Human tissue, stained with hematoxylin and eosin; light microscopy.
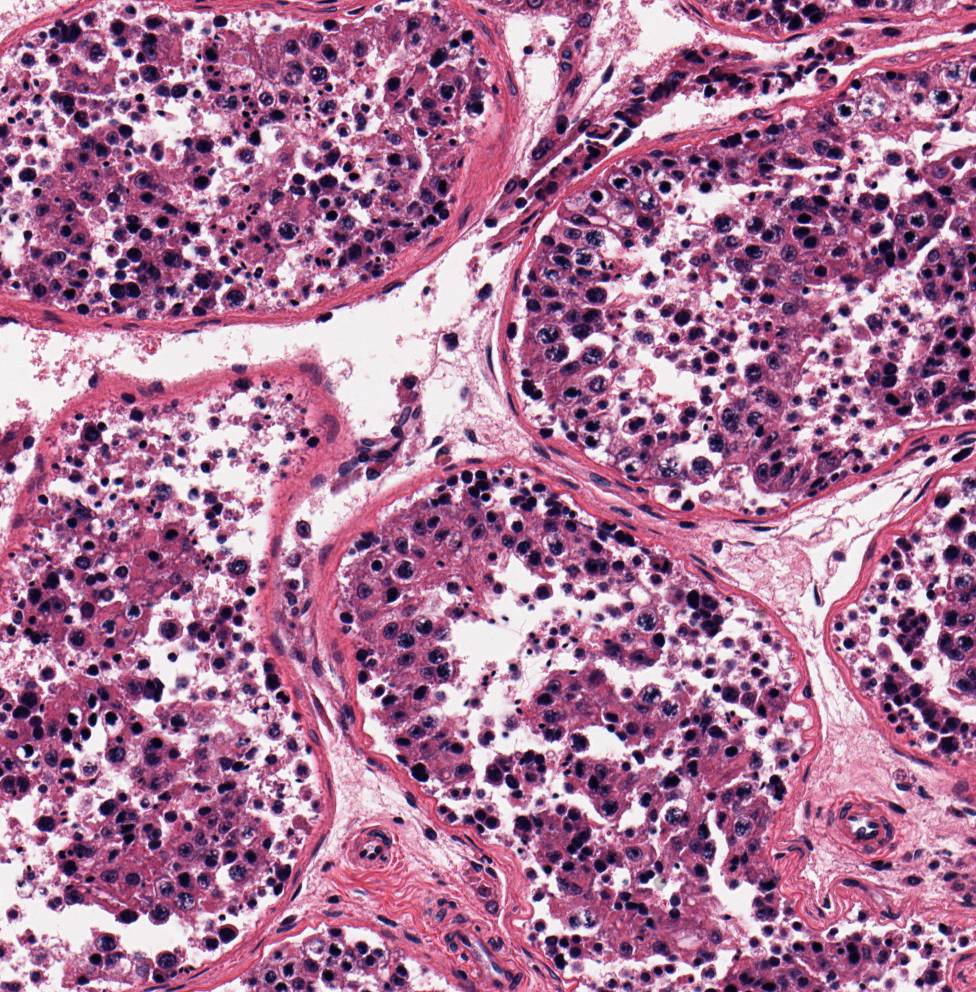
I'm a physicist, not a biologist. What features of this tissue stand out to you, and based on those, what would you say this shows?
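Several large rounded units, cut across, lie close together with narrow stroma between. Each holds many cell layers: large round nuclei with coarse clumped chromatin among many smaller, very dark round nuclei. A thin pink band lined by flattened, elongated nuclei bounds each. This is testis.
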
